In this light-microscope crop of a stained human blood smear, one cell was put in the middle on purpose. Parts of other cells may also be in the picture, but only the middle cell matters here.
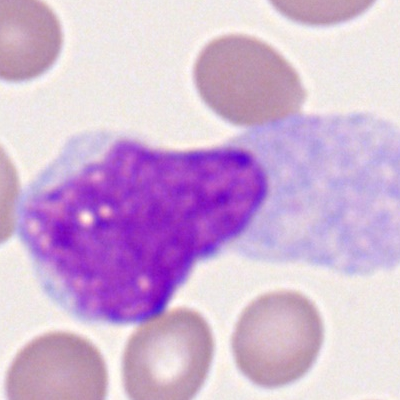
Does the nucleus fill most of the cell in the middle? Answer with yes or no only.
No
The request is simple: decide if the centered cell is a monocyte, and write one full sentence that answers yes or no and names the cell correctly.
Yes, in this crop the cell in the middle is a monocyte.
